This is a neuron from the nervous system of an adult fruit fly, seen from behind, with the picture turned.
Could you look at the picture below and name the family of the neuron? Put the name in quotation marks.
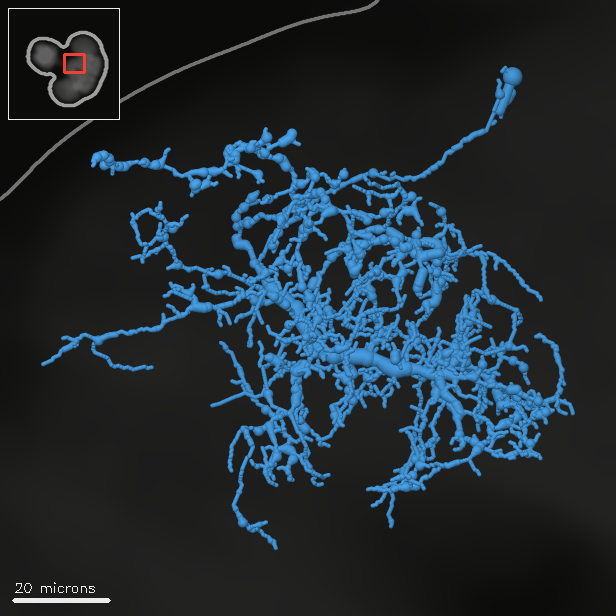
"hemilineage MD_SA1"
